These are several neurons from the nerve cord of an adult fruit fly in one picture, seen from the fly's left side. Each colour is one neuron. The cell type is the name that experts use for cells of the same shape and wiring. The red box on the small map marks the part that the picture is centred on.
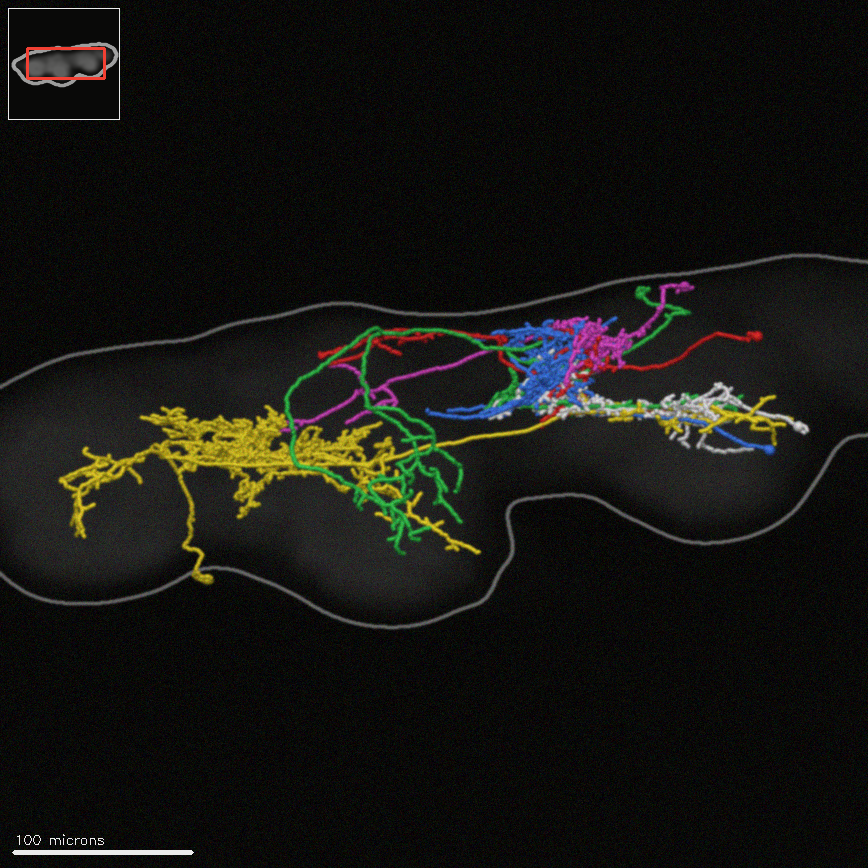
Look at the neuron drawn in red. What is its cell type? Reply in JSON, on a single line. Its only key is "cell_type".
{"cell_type": "INXXX355"}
